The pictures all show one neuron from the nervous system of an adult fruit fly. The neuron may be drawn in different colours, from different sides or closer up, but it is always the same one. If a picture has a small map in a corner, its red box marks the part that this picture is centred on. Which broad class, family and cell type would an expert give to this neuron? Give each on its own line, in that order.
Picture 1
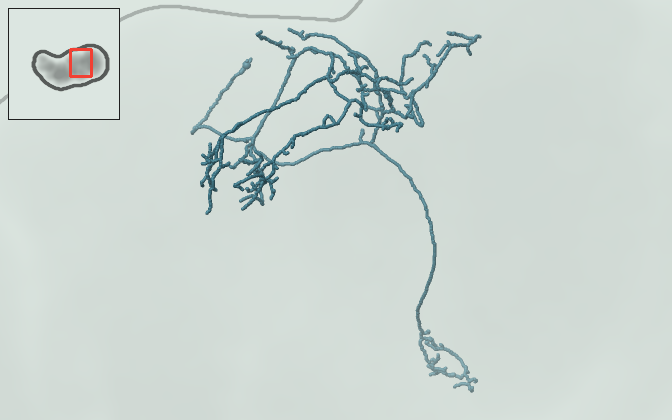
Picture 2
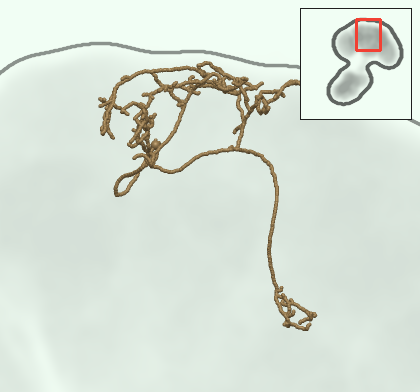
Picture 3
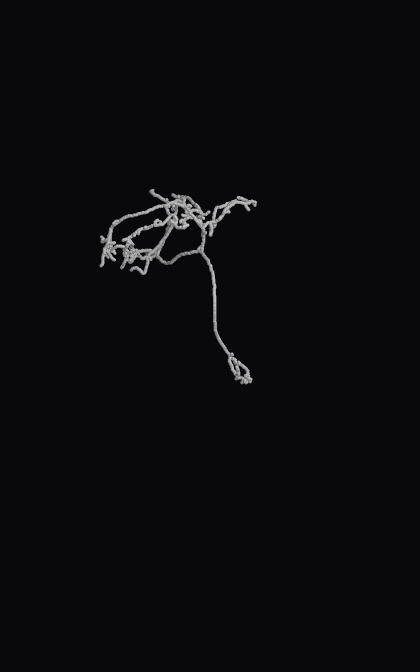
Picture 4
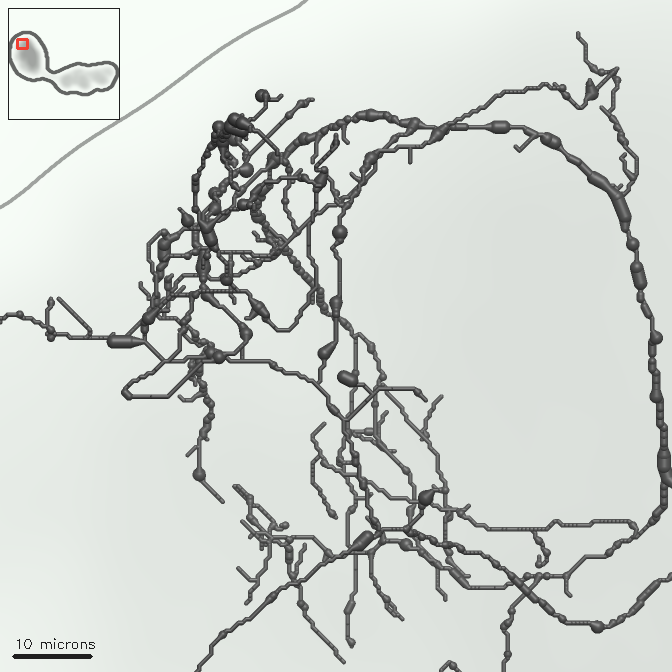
central-brain intrinsic neuron
hemilineage SMPpv1
SMP711m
